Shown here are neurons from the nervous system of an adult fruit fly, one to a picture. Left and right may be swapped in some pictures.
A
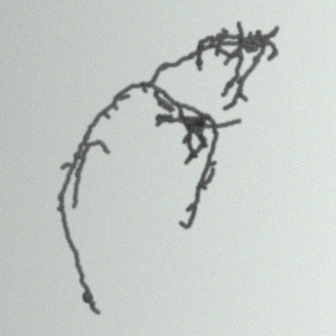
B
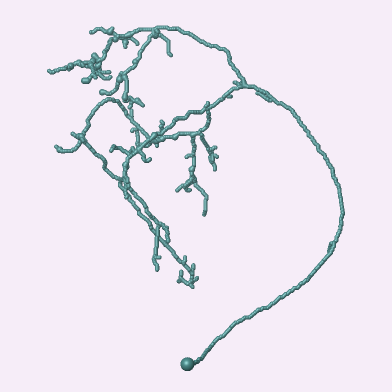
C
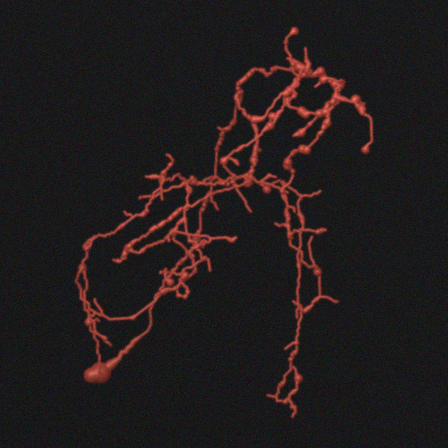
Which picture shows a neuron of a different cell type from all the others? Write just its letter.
B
